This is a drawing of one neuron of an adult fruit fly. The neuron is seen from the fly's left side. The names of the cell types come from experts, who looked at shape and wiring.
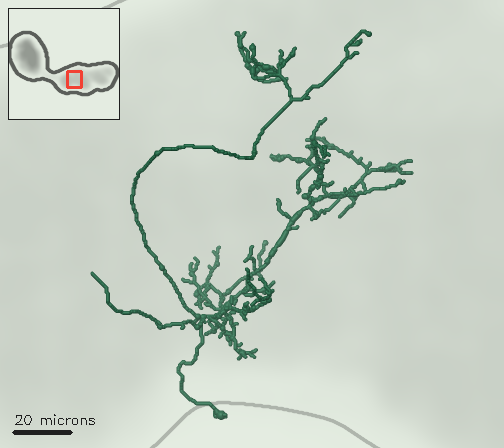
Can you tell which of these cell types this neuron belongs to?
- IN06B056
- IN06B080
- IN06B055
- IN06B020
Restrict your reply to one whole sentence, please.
Regarding its cell type, the neuron is IN06B080.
